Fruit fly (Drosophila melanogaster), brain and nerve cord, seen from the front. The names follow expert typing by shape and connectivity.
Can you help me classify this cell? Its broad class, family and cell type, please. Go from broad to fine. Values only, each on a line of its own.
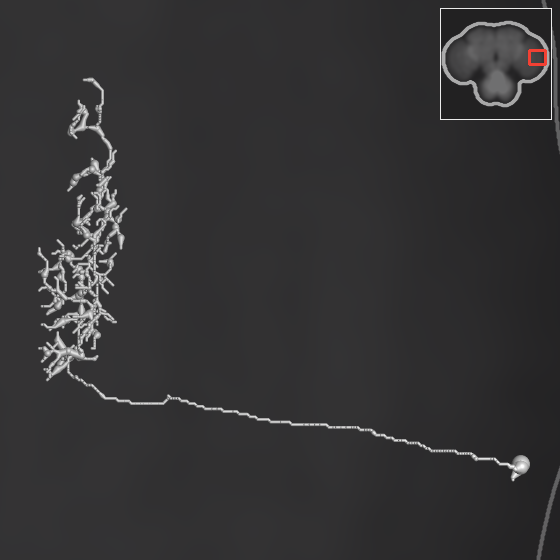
optic-lobe intrinsic neuron
LPi
LPi34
